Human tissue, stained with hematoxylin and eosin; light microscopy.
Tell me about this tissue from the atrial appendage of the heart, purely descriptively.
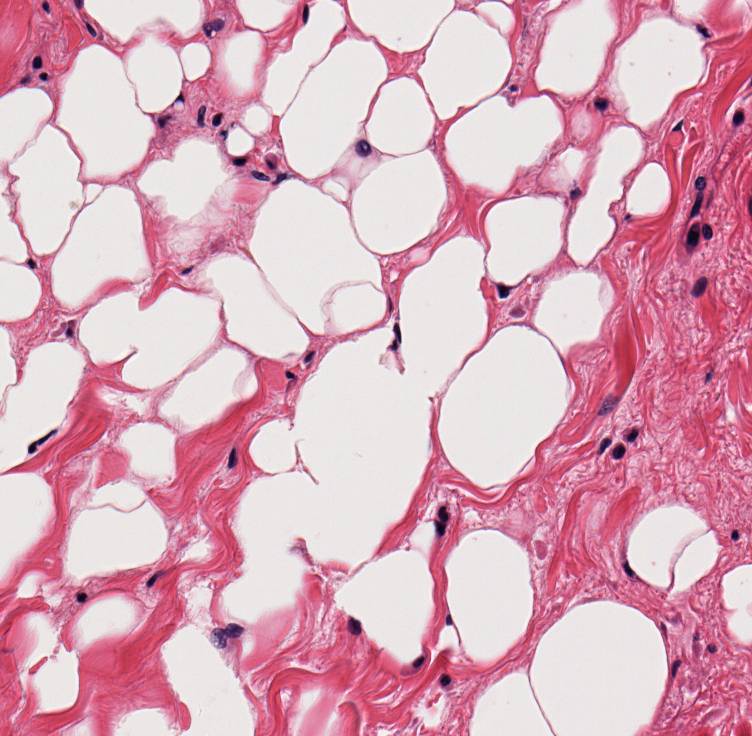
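Fat cells occupy most of the field, with denser fibrous tissue along the right edge. Wavy pink collagen bundles run between them. The few visible adipocyte nuclei are flattened against the cell edge; small, dark, oval to spindle nuclei lie singly in the intervening septa.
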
